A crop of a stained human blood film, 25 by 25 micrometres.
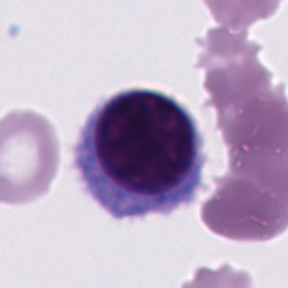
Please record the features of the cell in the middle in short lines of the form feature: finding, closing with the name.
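Nucleus position: off-centre, pushed toward the upper right
Nucleus shape: round in outline
Nucleus size: about 9 micrometres across, filling about 60% of the cell's area
Cell size: about 11 micrometres across
Chromatin: dense and very dark purple throughout
Cytoplasm: a narrow rim, broadest at the lower left
Edge: short fine hair-like projections, clearest along the lower left
Name: hairy cell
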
